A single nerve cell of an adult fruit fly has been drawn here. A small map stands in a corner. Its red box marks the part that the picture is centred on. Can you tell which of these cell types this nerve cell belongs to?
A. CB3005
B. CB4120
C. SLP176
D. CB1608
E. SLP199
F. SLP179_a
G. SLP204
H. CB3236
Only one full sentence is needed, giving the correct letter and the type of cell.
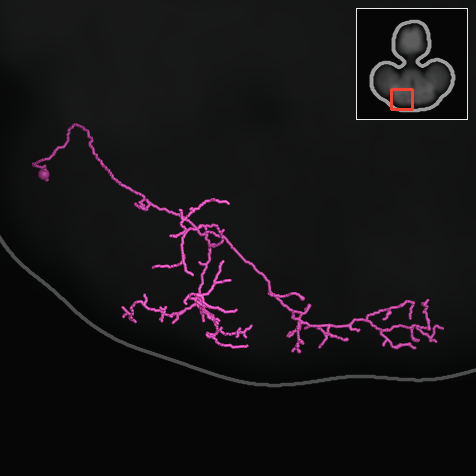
Under cell type, the nerve cell is listed as SLP204, option G.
